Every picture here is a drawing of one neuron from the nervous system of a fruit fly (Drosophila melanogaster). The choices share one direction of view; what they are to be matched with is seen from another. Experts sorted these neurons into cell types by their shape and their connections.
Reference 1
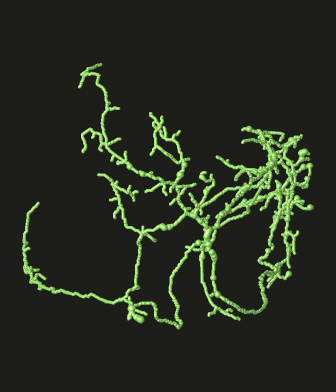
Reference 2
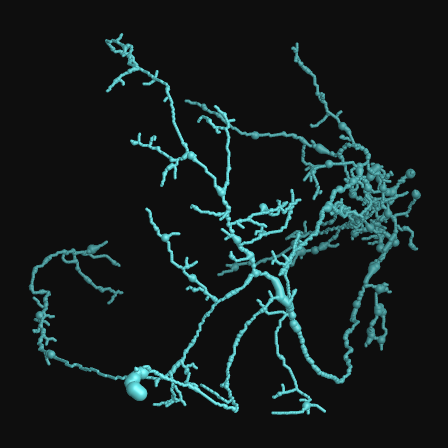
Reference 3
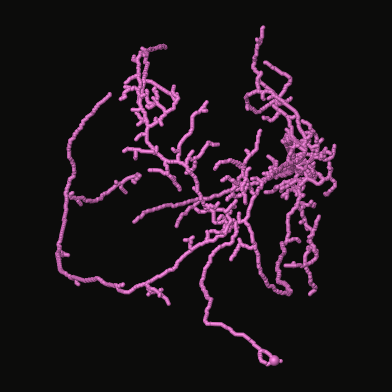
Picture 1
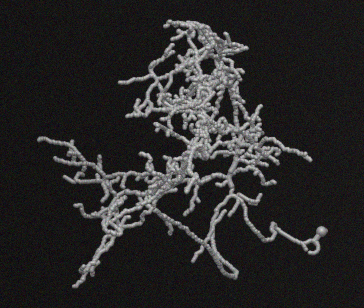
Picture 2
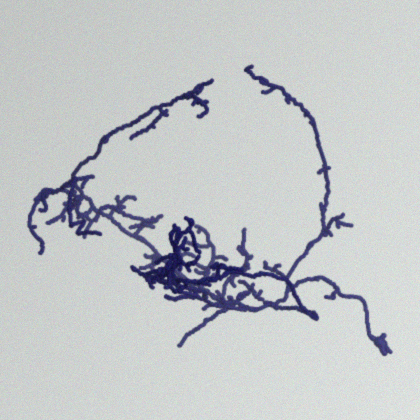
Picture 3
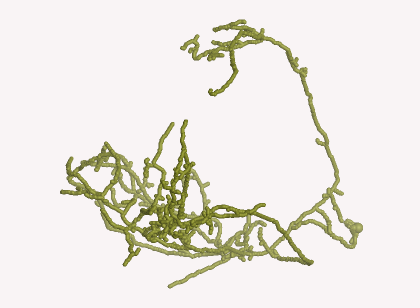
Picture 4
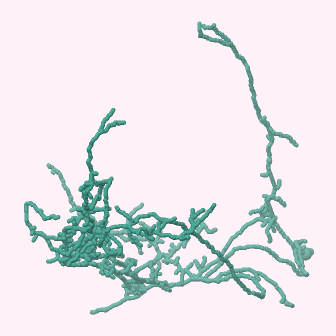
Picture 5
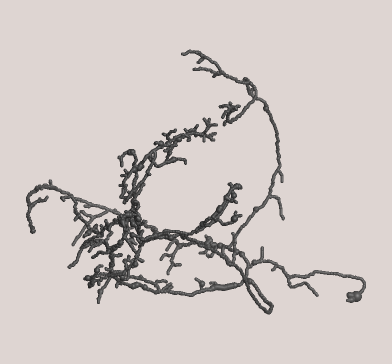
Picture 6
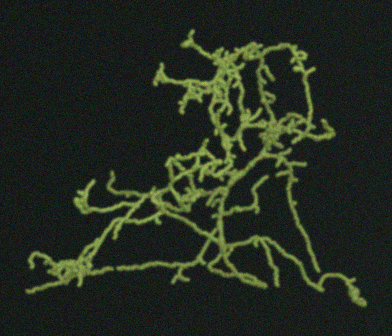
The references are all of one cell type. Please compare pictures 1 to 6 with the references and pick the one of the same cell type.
Picture 4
